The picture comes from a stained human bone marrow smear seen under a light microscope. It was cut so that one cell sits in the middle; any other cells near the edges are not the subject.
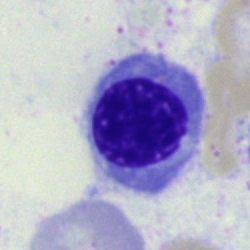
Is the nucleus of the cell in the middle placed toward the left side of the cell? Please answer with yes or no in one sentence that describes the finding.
Yes, to the right of the nucleus lies most of the cytoplasm.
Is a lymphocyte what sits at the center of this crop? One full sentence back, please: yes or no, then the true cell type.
No, rather than a lymphocyte, the central cell is a normoblast.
